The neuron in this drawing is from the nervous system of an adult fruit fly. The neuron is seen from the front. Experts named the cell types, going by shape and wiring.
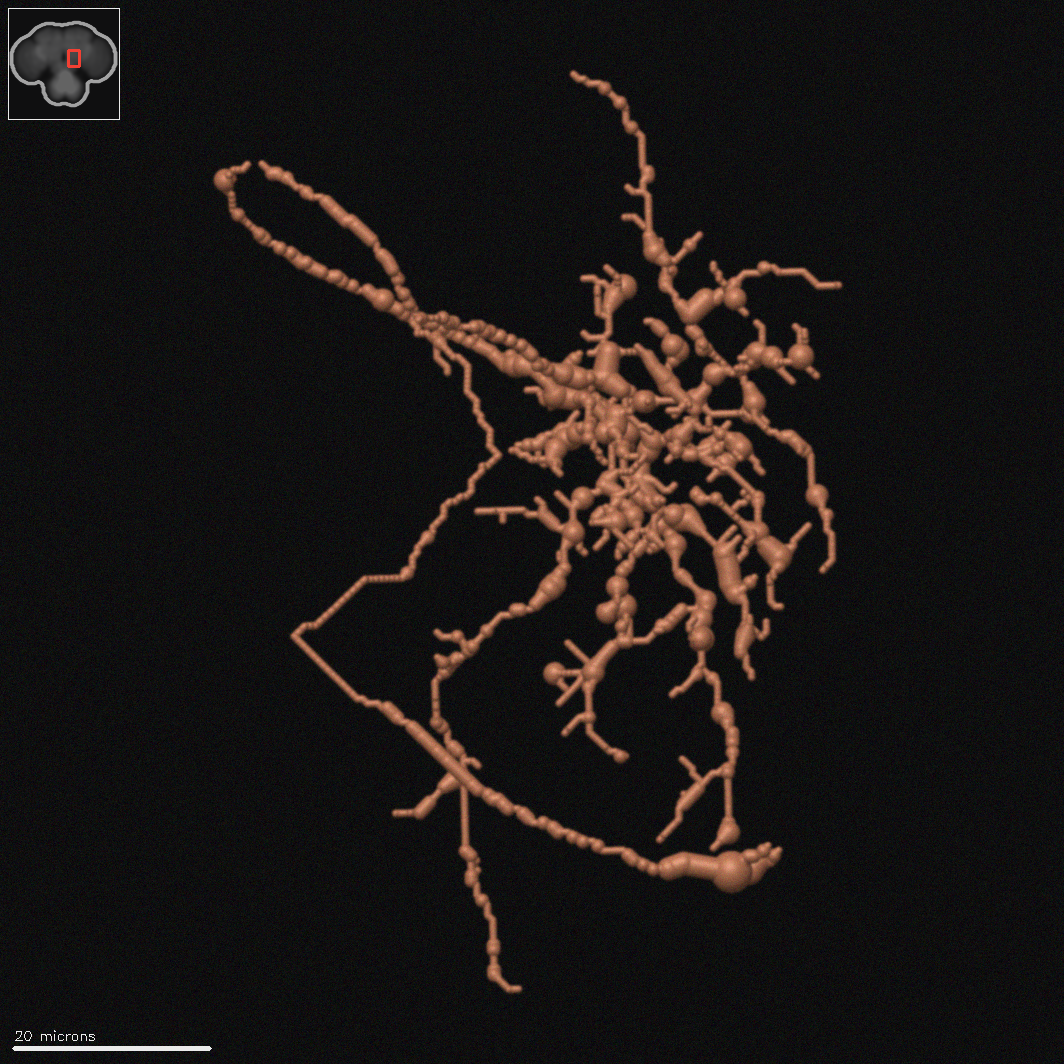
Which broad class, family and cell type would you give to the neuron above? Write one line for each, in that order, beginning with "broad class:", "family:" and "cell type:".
broad class: central-brain intrinsic neuron
family: hemilineage LALv1_ventral
cell type: PS072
